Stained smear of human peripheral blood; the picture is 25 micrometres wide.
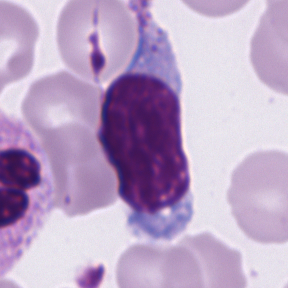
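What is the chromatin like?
It is dark purple and densely clumped.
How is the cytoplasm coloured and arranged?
It is pale blue, and most of it lies above the nucleus as a tapering tail; the nucleus spans nearly the full width of the cell, leaving almost no cytoplasm at its sides.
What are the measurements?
The cell is about 18 by 8 micrometres and the nucleus about 12 by 7 micrometres, filling about 70% of the cell's area.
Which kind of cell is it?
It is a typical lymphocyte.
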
